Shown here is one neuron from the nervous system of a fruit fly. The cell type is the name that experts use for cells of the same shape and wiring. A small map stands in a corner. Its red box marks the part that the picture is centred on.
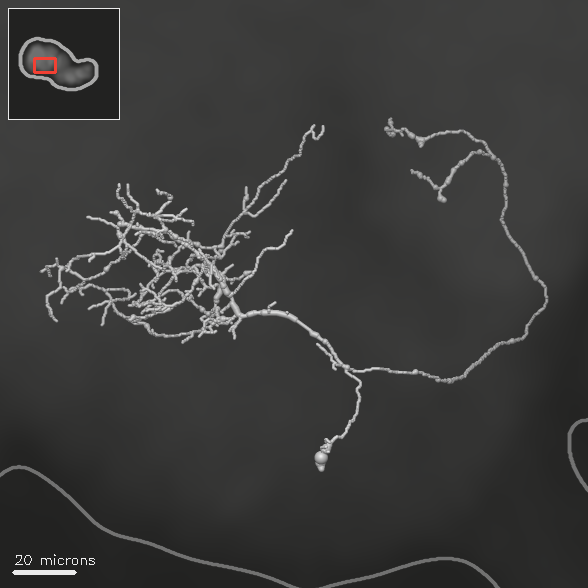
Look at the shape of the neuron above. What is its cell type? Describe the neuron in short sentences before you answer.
The cell body is at the bottom of the picture. From left to right in the picture it spans about 170 microns. The picture shows dozens of branch ends. This is a central-brain intrinsic neuron. The cell type is AMMC014.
